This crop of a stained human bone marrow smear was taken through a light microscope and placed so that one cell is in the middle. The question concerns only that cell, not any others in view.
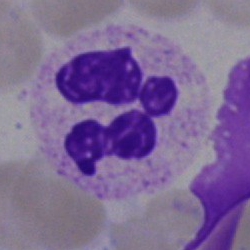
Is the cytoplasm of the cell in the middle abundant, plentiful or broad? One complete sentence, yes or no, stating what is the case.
Yes, the cytoplasm forms a broad area around its nucleus.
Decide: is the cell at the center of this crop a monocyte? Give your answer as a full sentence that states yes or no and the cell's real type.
No, the centred cell is a segmented neutrophil, and it is not a monocyte.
